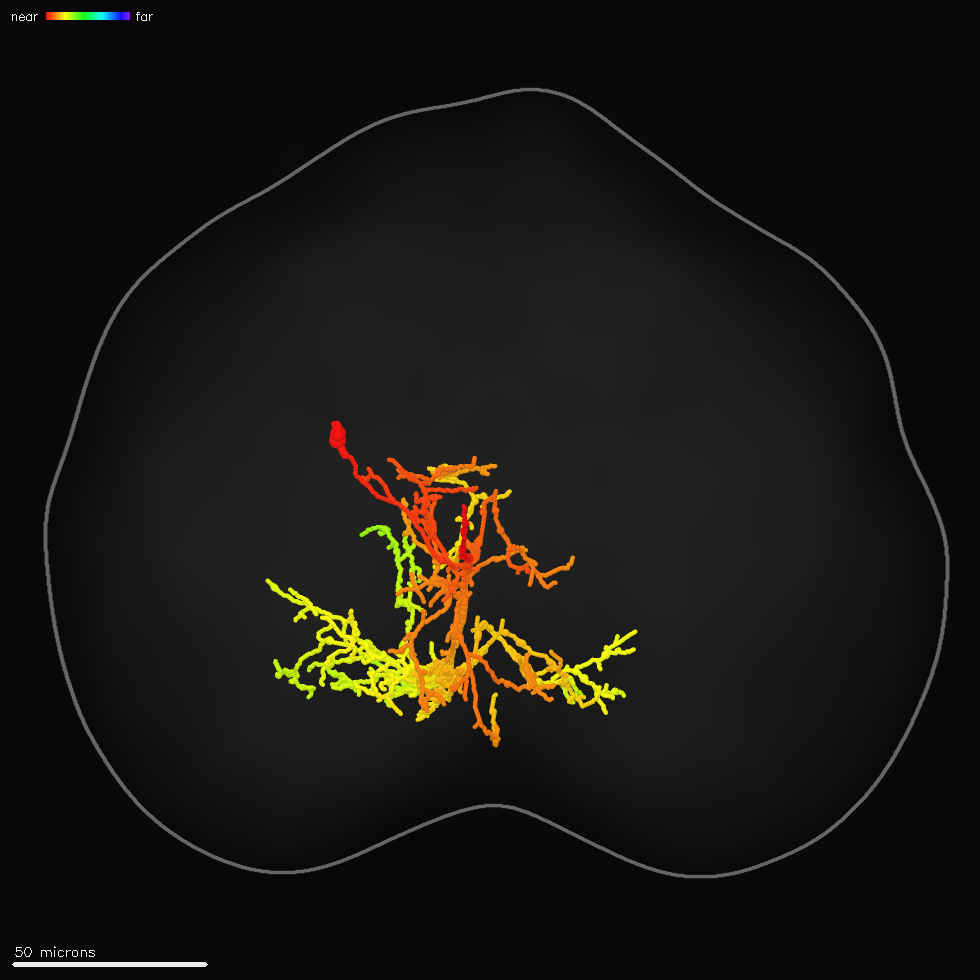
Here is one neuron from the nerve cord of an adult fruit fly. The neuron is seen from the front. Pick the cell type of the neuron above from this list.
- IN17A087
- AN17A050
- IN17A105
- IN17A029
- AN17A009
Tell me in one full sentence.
This neuron is typed as AN17A050.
